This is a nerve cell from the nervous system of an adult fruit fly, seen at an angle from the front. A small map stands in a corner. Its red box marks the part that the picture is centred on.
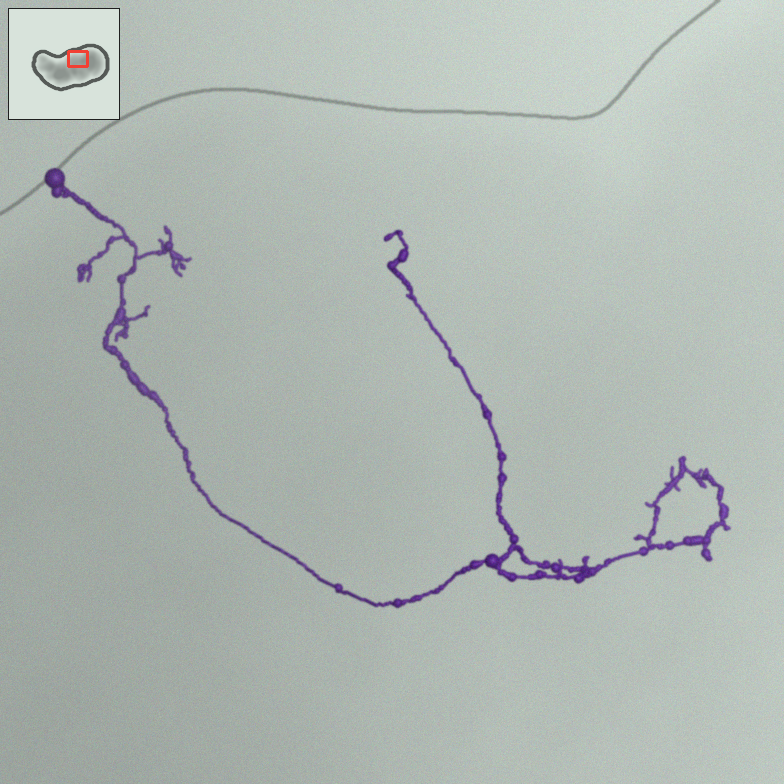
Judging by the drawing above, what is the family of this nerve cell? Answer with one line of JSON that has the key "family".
{"family": "class Kenyon Cell"}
